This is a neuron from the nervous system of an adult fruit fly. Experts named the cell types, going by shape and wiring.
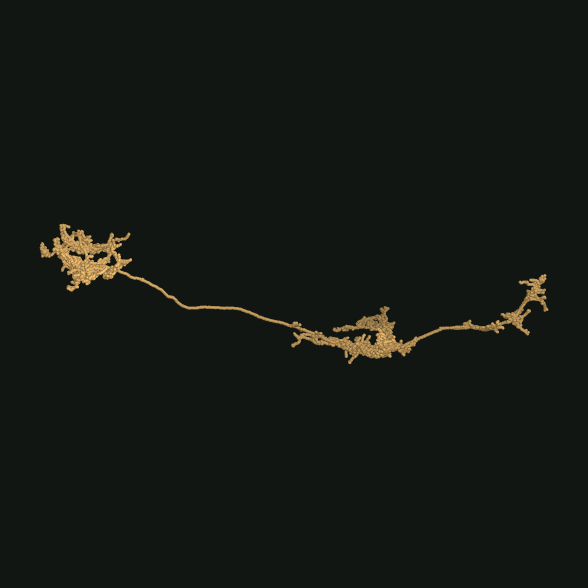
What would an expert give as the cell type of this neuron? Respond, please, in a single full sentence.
The cell type held by this neuron is DNge122.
